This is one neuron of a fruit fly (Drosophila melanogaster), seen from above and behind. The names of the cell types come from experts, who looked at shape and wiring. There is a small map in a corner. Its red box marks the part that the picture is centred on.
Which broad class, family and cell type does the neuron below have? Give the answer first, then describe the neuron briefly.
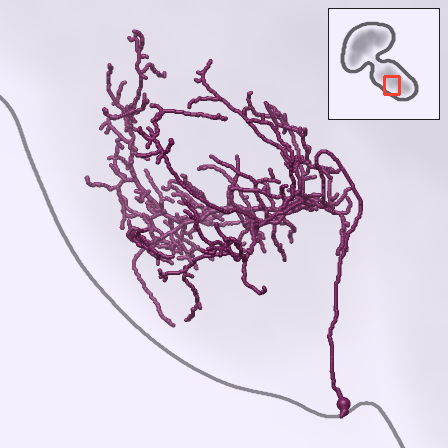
It is a nerve-cord intrinsic neuron. The family is hemilineage 03A. It is of cell type IN03A047. It is in the nerve cord and does not reach the brain. The cell body can be seen at the lower right of the picture. The picture shows dozens of branch ends.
